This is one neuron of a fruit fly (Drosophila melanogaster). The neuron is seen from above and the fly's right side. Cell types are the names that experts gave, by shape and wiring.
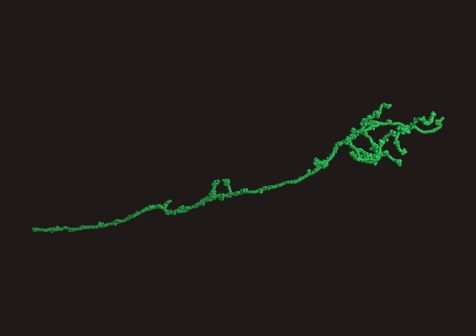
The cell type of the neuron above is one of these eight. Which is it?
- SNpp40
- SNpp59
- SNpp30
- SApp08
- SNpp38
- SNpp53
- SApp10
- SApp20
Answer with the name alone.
SNpp40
